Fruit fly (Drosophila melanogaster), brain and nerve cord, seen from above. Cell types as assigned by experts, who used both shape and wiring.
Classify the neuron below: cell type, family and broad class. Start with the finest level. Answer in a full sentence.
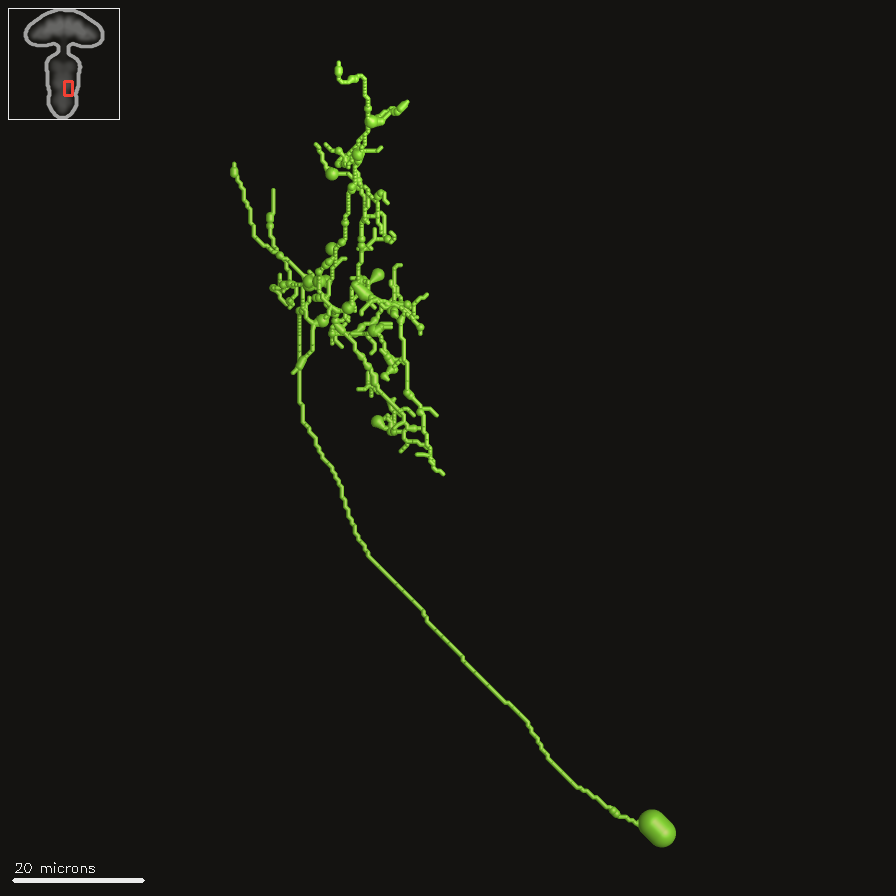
Type IN01B083_c of hemilineage 01B, a nerve-cord intrinsic neuron.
